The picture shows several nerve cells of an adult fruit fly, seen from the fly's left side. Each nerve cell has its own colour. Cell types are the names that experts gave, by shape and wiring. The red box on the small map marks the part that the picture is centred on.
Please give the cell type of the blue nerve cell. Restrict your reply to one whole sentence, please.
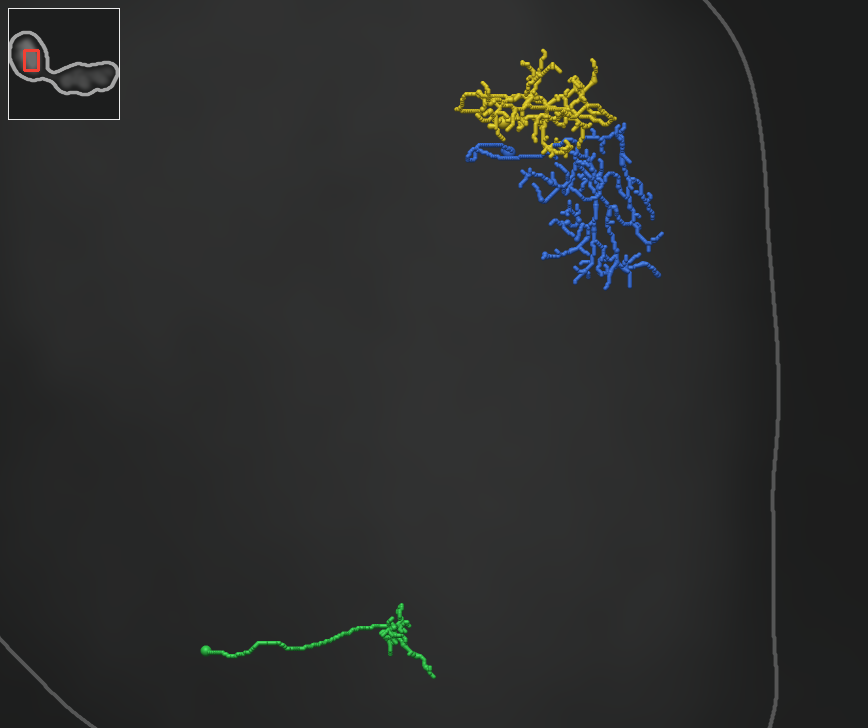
A cell of type Cm9 is what this nerve cell is.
